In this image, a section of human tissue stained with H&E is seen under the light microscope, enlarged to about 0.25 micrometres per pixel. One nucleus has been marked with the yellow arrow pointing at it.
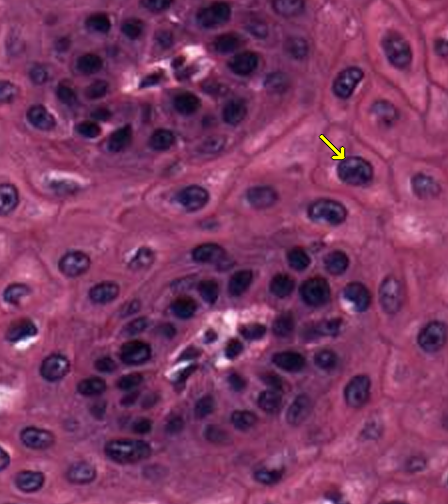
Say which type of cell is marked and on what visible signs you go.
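It is a squamous epithelial cell. A thin pale rim separates the nucleus from the surrounding cytoplasm. The cytoplasm is pink and moderate in amount, with a many-sided outline bounded by thin, distinct borders shared with neighbouring cells. The cell lies in a sheet of similar many-sided pink cells with well-spaced nuclei, just outside the two clusters of crowded dark nuclei.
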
